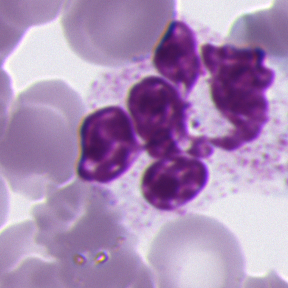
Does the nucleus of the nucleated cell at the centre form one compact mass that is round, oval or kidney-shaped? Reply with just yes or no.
No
